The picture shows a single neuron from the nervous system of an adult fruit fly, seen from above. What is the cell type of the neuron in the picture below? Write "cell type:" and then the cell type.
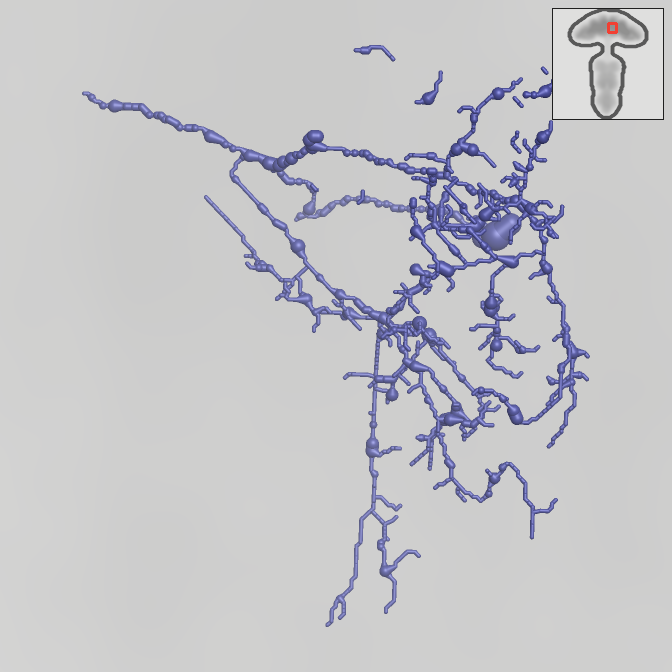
cell type: GNG538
